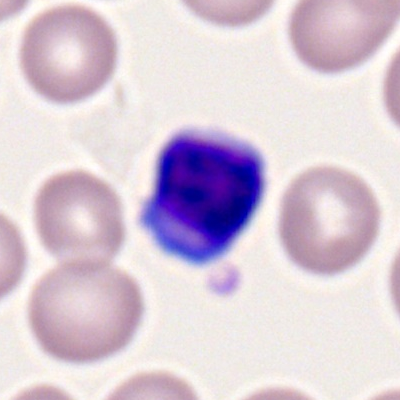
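Lymphocyte at the centre of a stained human blood smear. Its nucleus fills most of the cell, and the chromatin is dark and coarsely clumped. The blue cytoplasm forms a thin rim that is widest at the lower left.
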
